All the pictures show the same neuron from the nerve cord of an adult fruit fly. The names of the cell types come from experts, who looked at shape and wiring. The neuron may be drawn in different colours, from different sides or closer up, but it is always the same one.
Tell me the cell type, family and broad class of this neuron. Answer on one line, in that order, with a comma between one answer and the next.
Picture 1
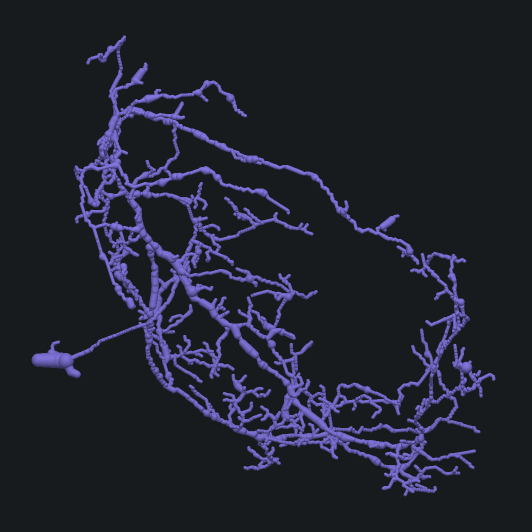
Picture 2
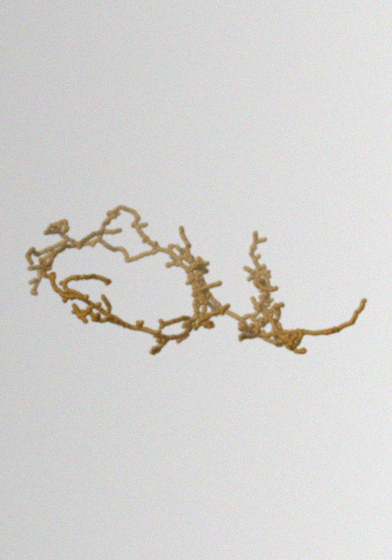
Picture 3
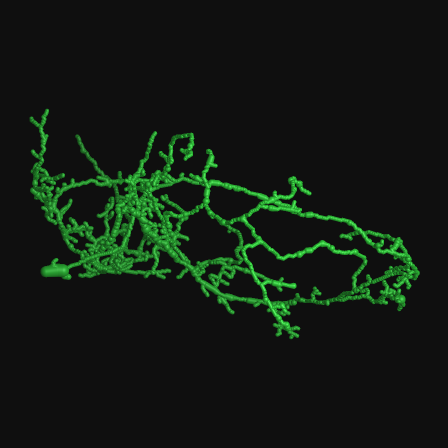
IN03A034, hemilineage 03A, nerve-cord intrinsic neuron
